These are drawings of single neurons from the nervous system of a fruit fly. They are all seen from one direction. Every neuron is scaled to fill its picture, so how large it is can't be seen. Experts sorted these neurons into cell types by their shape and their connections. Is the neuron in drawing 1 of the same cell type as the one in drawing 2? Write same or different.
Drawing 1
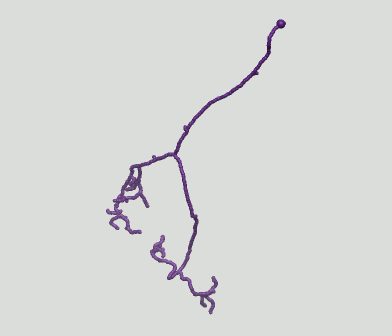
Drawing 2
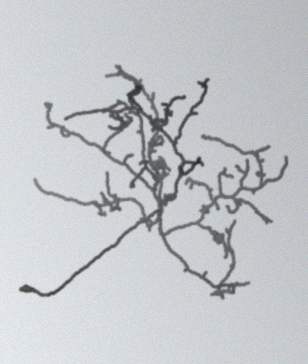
different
